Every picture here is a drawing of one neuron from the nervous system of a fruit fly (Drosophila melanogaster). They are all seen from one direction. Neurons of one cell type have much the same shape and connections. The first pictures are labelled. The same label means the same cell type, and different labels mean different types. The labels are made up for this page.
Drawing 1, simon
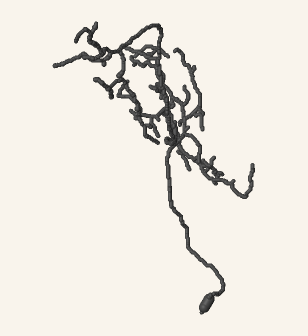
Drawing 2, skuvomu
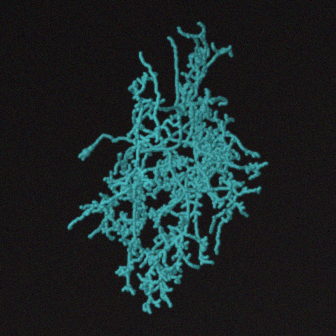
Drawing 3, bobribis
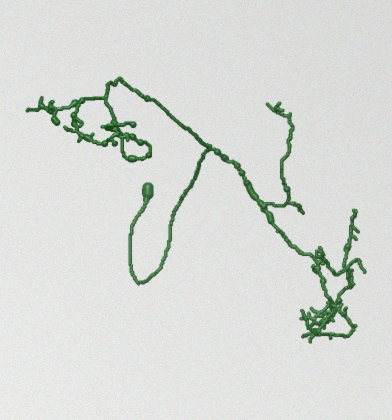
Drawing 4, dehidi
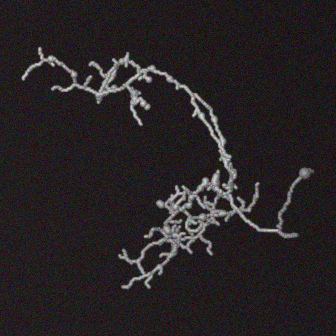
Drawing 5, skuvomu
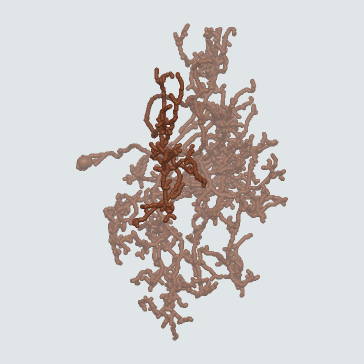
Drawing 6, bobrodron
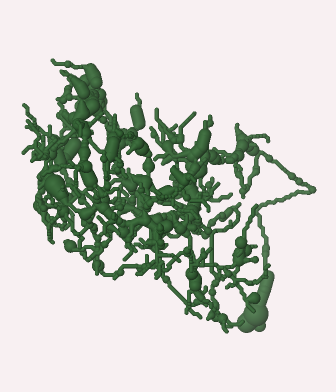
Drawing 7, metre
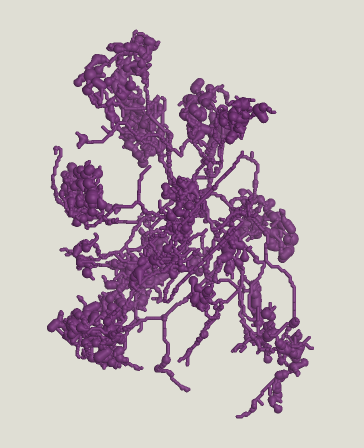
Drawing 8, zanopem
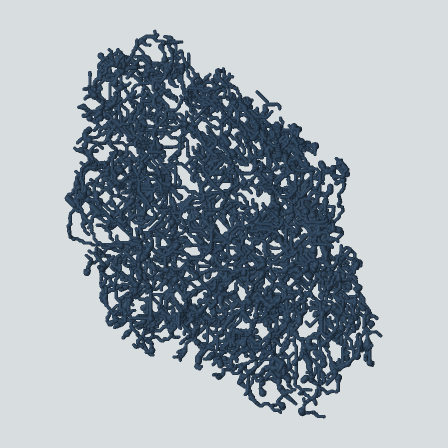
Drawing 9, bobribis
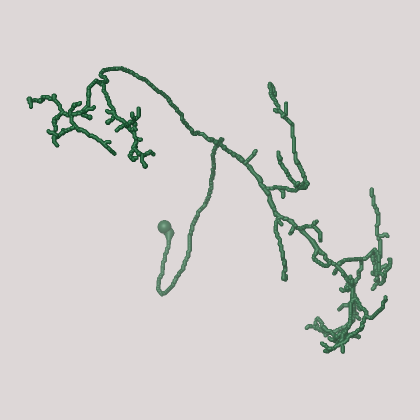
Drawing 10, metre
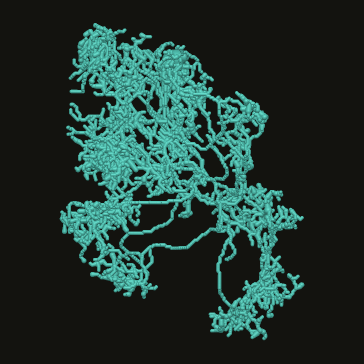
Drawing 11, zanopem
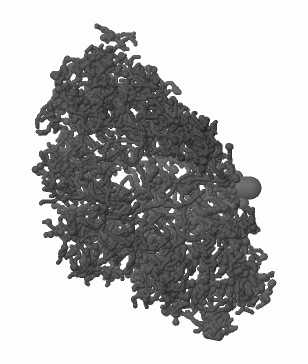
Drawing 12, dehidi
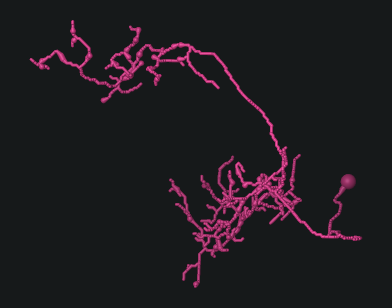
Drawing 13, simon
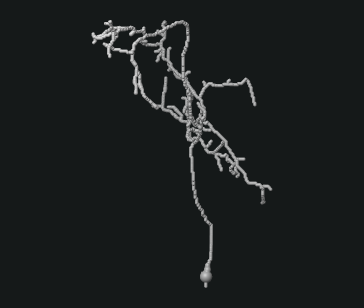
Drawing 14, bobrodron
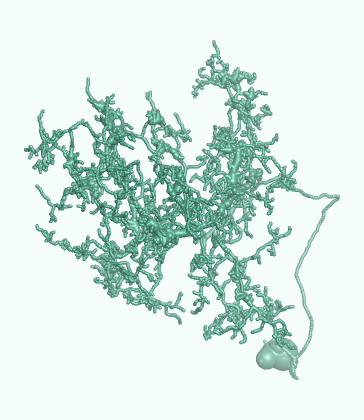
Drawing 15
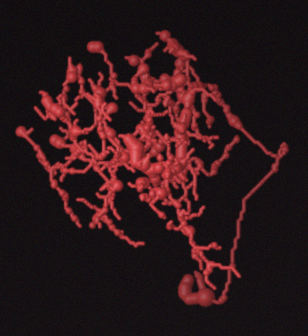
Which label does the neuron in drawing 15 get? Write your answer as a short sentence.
It belongs to bobrodron.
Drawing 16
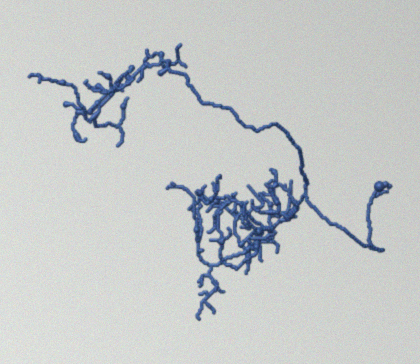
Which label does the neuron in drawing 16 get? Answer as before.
It belongs to dehidi.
